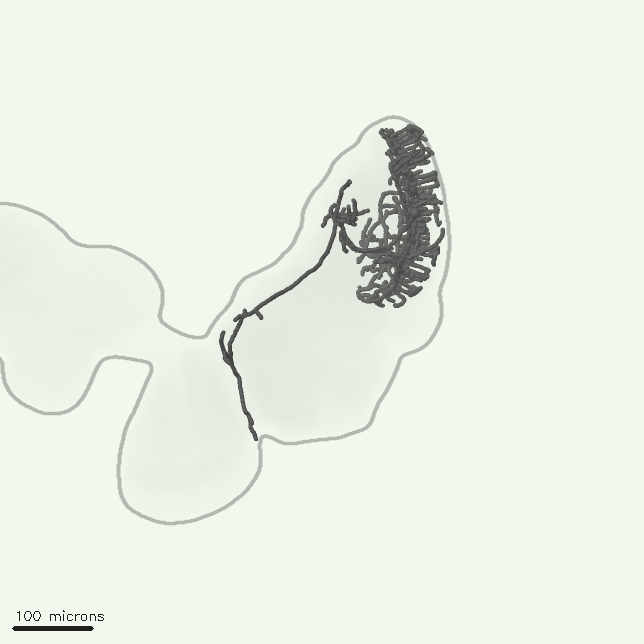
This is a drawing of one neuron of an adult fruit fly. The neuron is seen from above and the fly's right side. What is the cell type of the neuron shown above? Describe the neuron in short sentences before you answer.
By the scale bar it is about 400 microns tall in this view. As drawn here it is taller than it is wide. This is a visual projection neuron. Its cell type is aMe12.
